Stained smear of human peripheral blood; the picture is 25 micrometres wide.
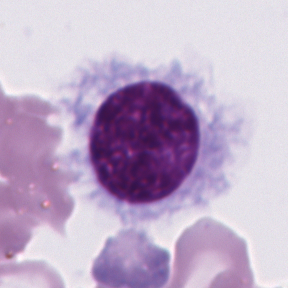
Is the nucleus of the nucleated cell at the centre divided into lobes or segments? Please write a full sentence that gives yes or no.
No, the nucleus is not divided into lobes but is one compact round, oval or kidney-shaped mass.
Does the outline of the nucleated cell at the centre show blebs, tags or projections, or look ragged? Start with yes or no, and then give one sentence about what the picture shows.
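Yes. Fine, hair-like projections fringe the cytoplasm all the way around the cell.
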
